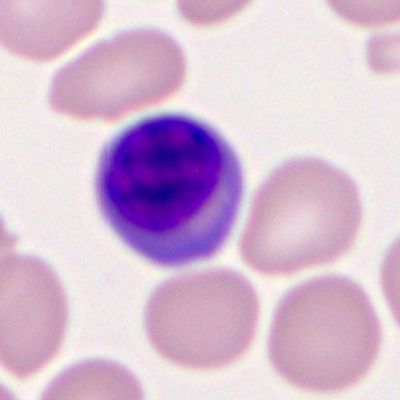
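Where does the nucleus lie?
Toward the upper left of the cell.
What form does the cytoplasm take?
A thin rim, widest at the lower right.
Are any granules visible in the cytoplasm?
None are visible.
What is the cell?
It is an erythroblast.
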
